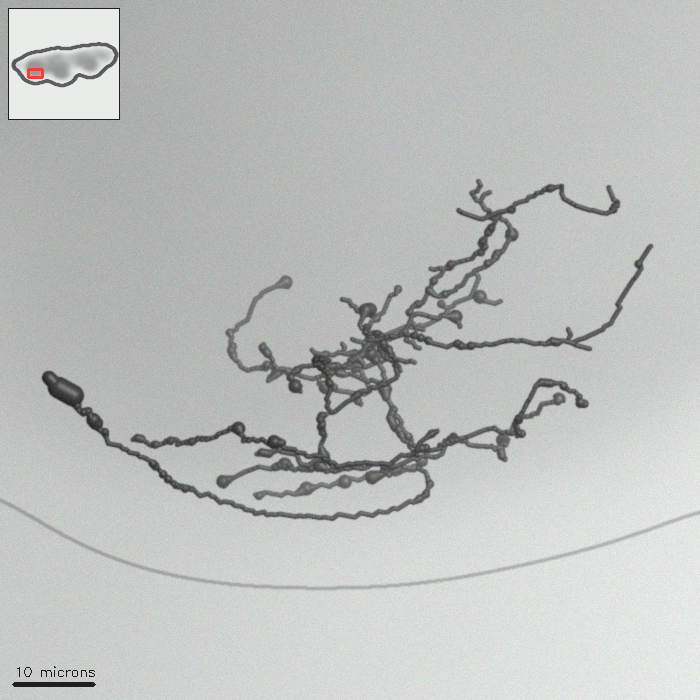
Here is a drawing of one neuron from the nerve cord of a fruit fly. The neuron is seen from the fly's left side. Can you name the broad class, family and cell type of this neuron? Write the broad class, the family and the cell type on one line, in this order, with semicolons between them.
nerve-cord intrinsic neuron; hemilineage 01B; IN01B085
